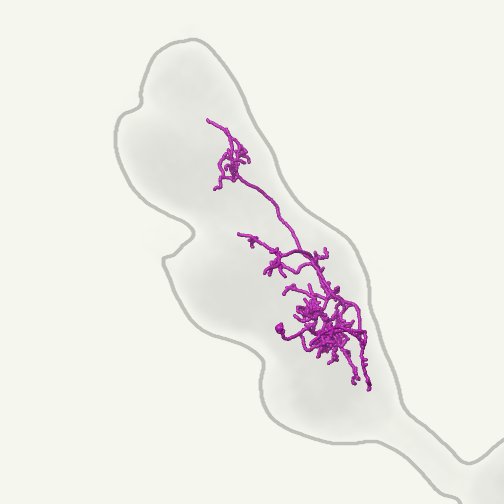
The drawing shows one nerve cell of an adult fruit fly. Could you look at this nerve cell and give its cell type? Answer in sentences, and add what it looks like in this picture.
It is of cell type IN12A013. This is a nerve-cord intrinsic neuron. As drawn here it is taller than it is wide.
